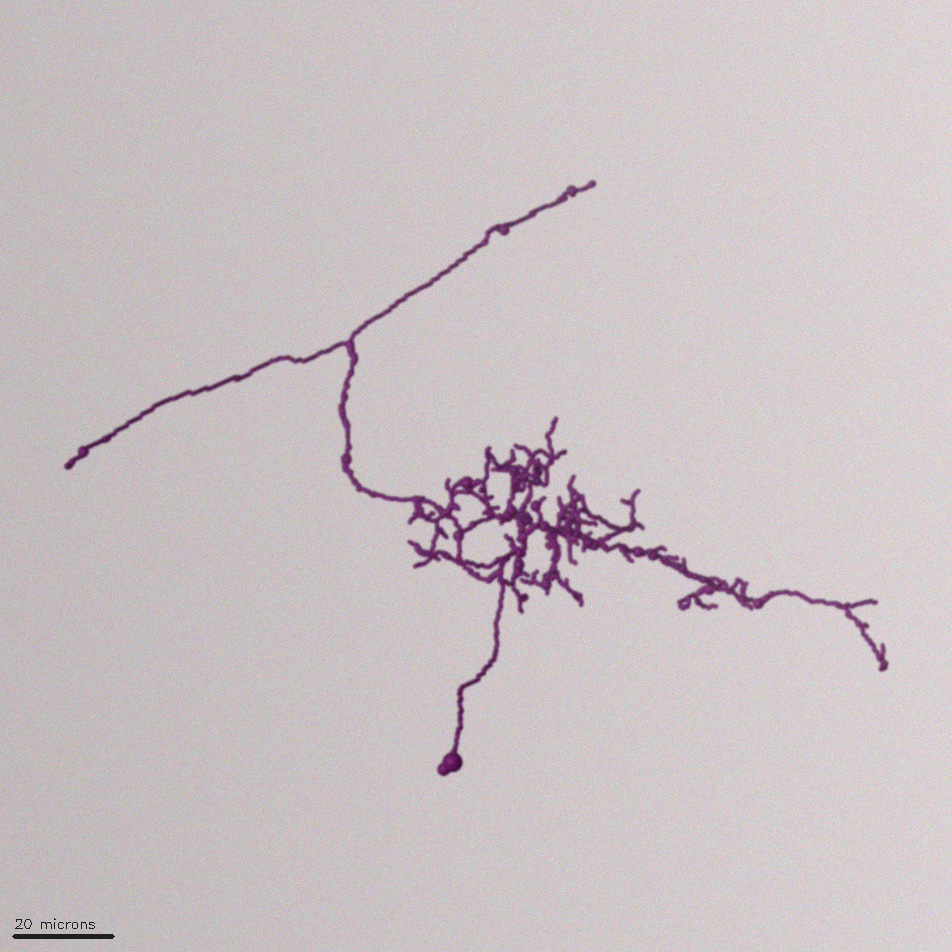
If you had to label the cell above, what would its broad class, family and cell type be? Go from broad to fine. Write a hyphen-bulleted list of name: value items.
- broad class: nerve-cord intrinsic neuron
- family: hemilineage 10B
- cell type: IN10B055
